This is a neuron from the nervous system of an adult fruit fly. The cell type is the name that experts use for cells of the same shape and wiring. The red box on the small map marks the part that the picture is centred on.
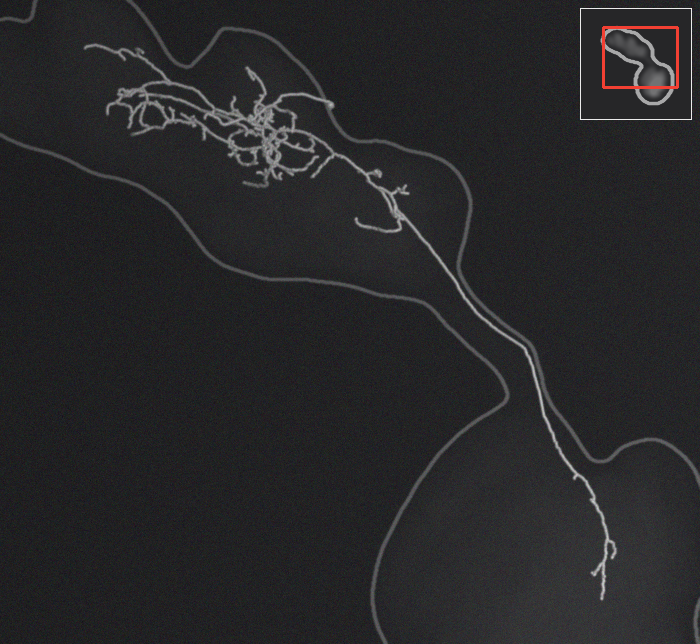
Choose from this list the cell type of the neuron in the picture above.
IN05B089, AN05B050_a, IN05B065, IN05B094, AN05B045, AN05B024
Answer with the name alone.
AN05B050_a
